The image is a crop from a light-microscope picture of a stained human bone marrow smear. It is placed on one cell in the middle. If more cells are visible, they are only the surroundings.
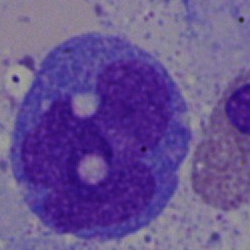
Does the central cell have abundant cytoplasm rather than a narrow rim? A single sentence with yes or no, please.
No, the cytoplasm is not plentiful; it forms only a thin rim.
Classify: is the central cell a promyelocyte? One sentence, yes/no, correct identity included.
No, this is not a promyelocyte at all; the cell in the middle is a monocyte.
